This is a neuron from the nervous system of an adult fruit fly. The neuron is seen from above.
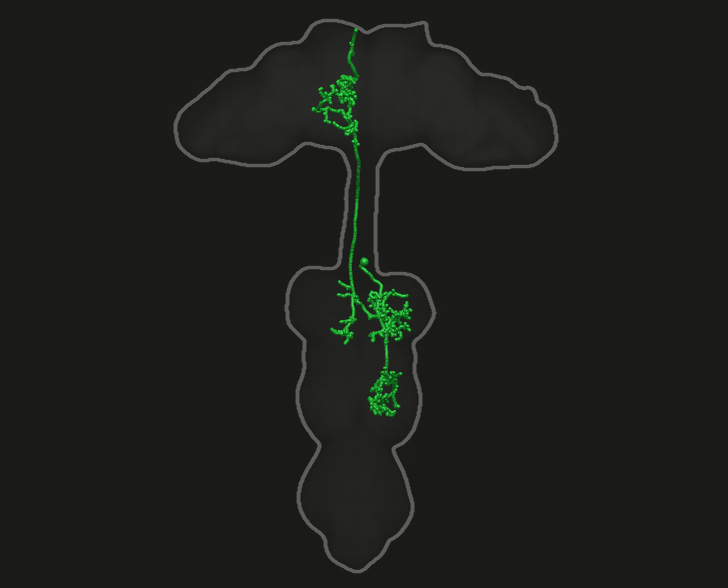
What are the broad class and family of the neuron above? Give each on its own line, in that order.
ascending neuron
hemilineage 08B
